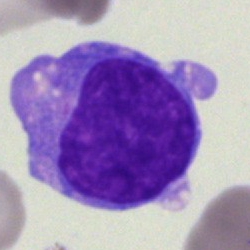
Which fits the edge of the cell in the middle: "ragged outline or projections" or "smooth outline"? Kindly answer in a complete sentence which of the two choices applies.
This cell has a rough outline rather than a smooth one.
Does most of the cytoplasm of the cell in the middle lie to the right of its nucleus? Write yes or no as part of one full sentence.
No, toward the right of the cell is where the nucleus sits.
